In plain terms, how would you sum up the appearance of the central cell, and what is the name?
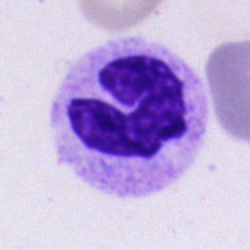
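The cell outline is roughly round and smooth. Within the nucleus the chromatin is dense, dark purple and coarsely clumped, and no nucleoli are visible. This is a band neutrophil.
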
